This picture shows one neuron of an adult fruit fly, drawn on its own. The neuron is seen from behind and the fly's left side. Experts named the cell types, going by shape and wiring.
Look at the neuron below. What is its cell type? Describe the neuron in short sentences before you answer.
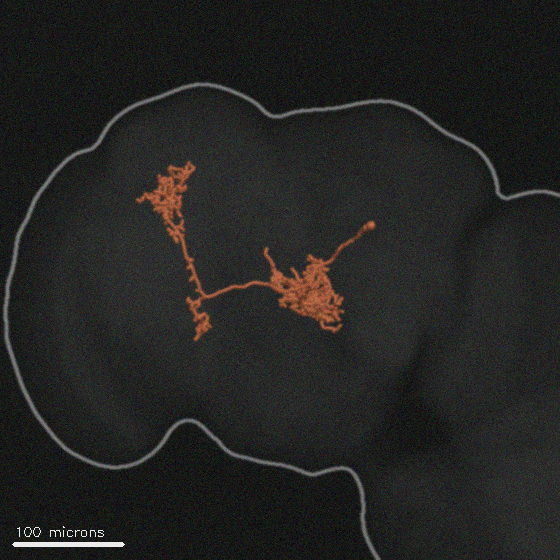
From left to right in the picture it spans about 200 microns. As drawn here it is wider than it is tall. Its broad class is central-brain intrinsic neuron. Its cell type is LAL183.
